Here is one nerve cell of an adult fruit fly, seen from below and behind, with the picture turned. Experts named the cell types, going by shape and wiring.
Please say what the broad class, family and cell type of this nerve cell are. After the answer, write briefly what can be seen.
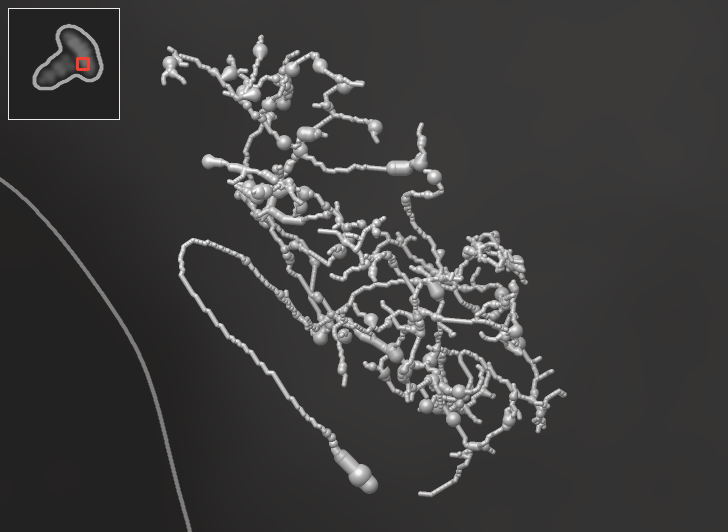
Its broad class is central-brain intrinsic neuron. The family is hemilineage LHp1. Its cell type is CB2786. The cell body can be seen at the bottom of the picture. Dozens of branch ends can be seen.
